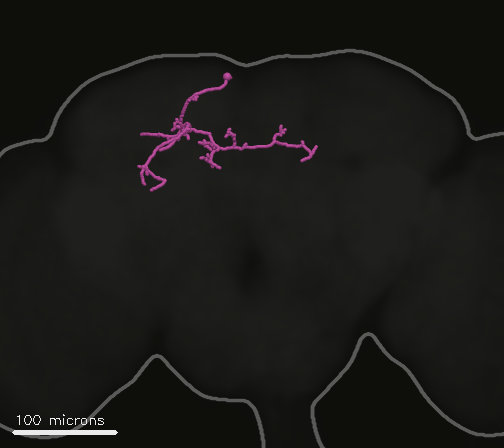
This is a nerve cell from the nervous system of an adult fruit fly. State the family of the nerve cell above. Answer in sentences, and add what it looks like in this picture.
The family is hemilineage SMPp&v1_posterior. Its broad class is central-brain intrinsic neuron. The cell body is at the top of the picture. By the scale bar it is about 180 microns wide in this view.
